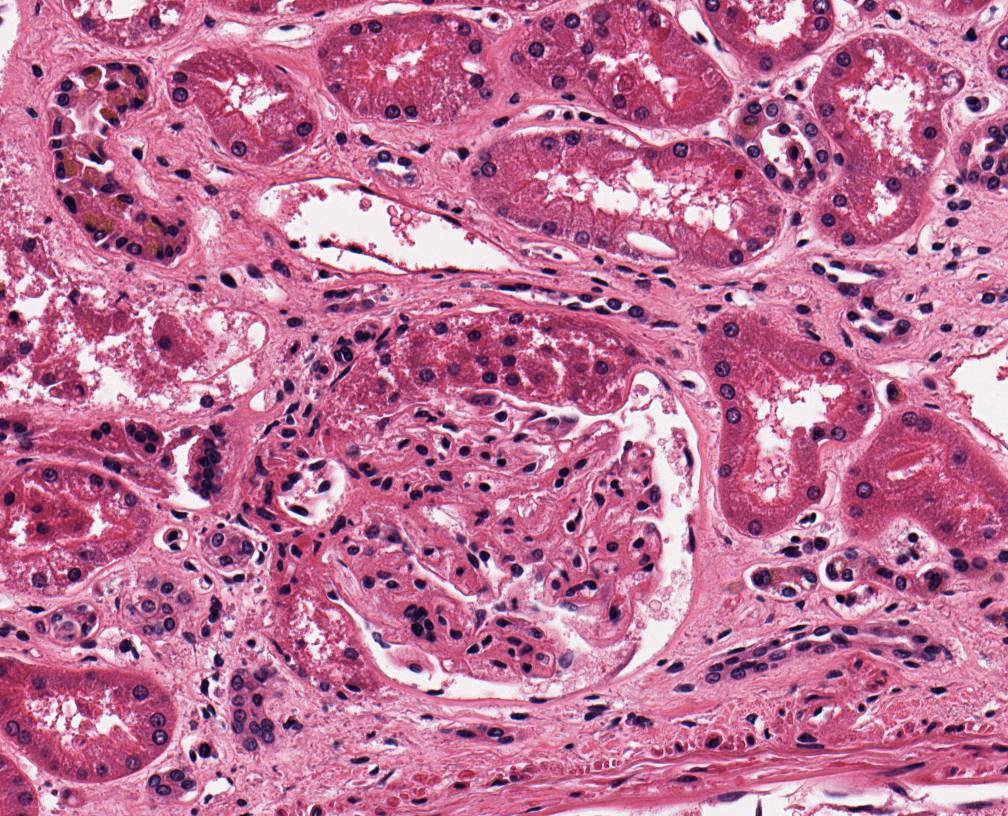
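Renal cortex, haematoxylin and eosin. Single rounded glomerulus at centre, tubules on all sides. Most tubular cells: abundant pink granular cytoplasm, round dark nuclei. Tubular cells at upper left contain golden-brown pigment granules in cytoplasm. Pink fibrous interstitium between tubules, scattered spindle-shaped nuclei.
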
